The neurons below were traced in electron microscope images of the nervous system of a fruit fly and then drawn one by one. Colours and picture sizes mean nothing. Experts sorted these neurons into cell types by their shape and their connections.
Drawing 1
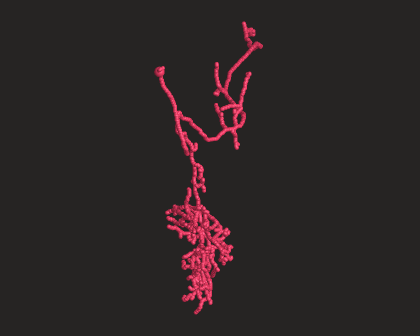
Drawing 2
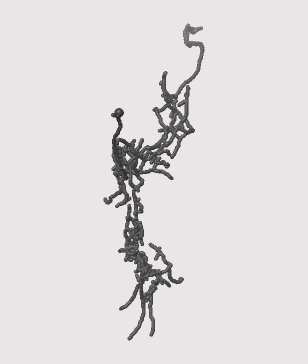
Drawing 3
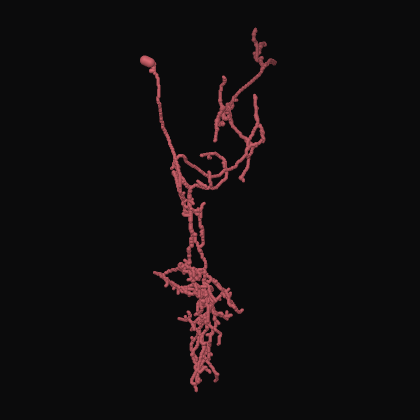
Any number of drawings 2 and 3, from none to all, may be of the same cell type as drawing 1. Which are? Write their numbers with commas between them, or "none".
2, 3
